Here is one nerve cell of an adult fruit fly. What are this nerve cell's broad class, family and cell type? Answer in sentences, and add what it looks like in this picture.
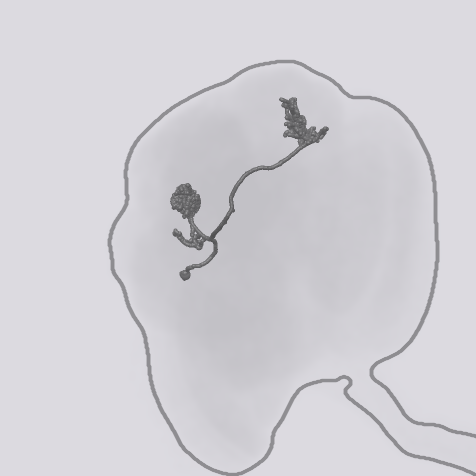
It is a central-brain intrinsic neuron. The family is hemilineage ALv1. Its cell type is DA1_vPN. The cell body is in the middle of the picture. As drawn here it is about as wide as it is tall.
